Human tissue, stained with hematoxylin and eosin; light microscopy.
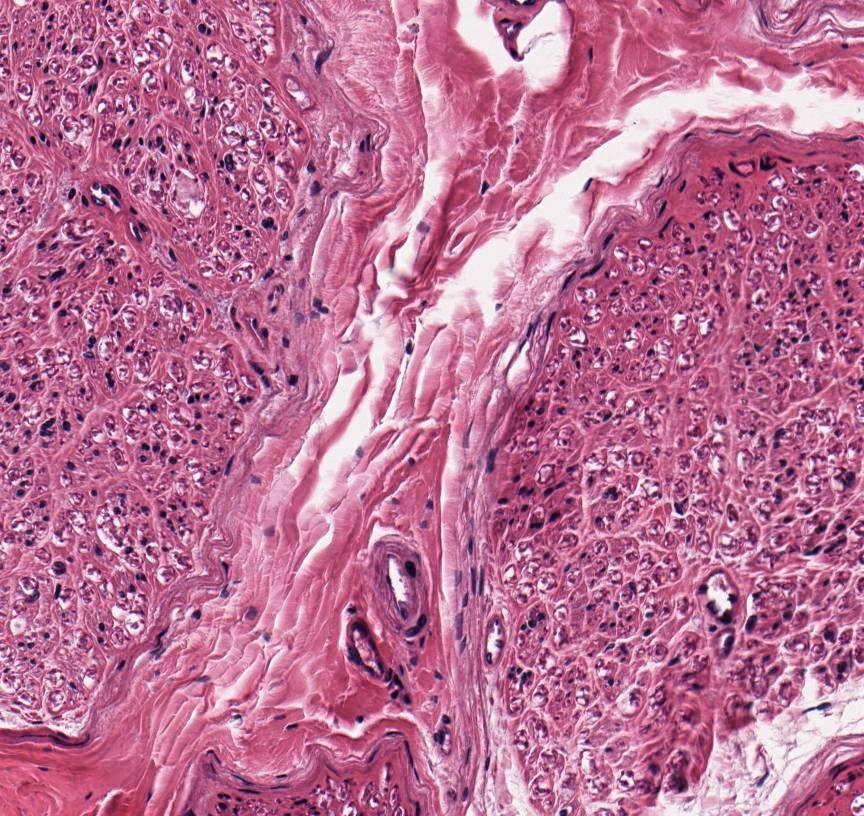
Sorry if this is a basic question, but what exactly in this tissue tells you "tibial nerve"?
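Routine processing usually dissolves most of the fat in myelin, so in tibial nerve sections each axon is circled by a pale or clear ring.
That matches the fibres here: in both compartments they are cut across, each a small round profile with a pink central core inside a pale clear ring. Small dark oval nuclei lie scattered between the fibre profiles, and each compartment is edged by a thin layer of flattened cells with slender dark elongated nuclei. No fat cells are present in the field.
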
